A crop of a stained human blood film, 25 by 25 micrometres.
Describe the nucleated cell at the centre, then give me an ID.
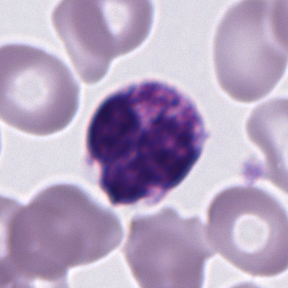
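The cell is roughly round, about 11 micrometres across, with a slightly irregular edge at the lower left. Coarse dark purple granules overlie the nucleus and partly obscure its outline. Nucleus and granules fill most of the cell, so little cytoplasm is visible. No clear vacuoles are present. This is a basophil.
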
